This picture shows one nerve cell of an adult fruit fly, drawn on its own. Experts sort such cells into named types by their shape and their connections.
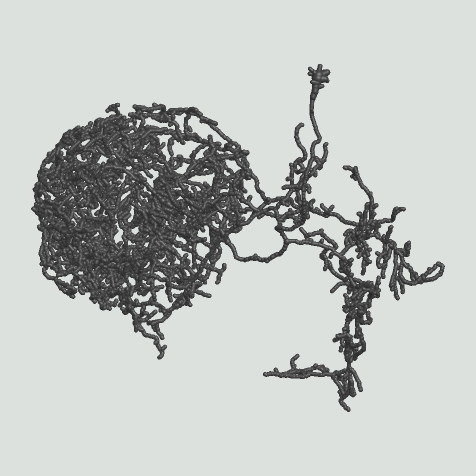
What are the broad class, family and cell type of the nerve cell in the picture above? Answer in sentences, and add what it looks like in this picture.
Its broad class is central-brain intrinsic neuron. The family is PPM. The cell type is PPM1203. As drawn here it is about as wide as it is tall.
